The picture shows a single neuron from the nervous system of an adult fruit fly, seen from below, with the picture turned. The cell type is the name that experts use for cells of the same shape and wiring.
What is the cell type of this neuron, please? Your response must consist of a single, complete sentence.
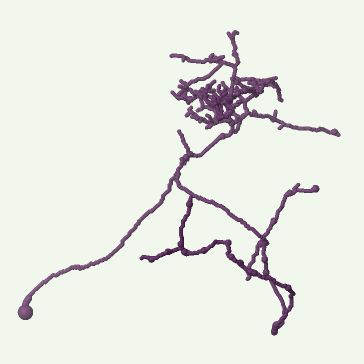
The neuron belongs to cell type LHAV2b4.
